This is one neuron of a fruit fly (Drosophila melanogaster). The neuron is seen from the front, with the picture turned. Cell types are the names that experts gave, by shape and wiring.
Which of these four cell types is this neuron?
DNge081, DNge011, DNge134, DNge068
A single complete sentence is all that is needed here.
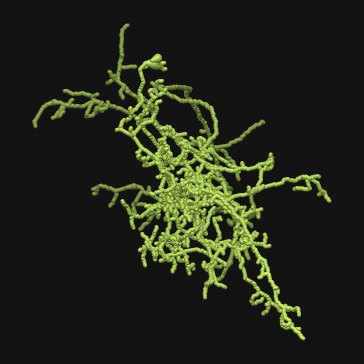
It is as DNge068 that this neuron is typed.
